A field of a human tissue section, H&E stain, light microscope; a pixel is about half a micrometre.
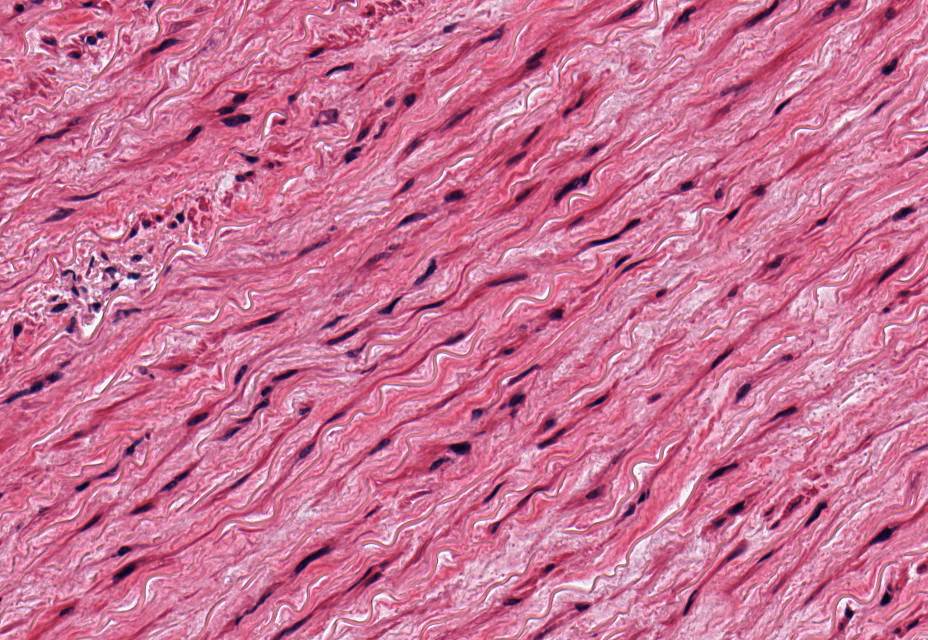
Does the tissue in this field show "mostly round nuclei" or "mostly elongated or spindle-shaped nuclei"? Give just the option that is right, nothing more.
Mostly elongated or spindle-shaped nuclei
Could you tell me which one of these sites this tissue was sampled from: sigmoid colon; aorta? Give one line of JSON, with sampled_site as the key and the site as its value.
{"sampled_site": "aorta"}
